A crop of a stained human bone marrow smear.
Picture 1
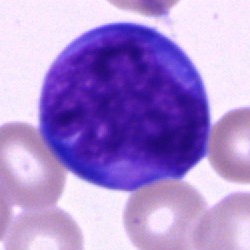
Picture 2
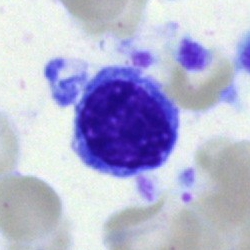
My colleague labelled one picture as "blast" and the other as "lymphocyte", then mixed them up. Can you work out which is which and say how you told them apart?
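Picture 1 shows a blast, and picture 2 shows a lymphocyte. The first difference I notice is at the edge: the blast's outline is round and smooth, with no projections coming off its surface, whereas the lymphocyte's is only roughly round, with a slightly uneven edge. In the lymphocyte, the chromatin is dense and dark purple.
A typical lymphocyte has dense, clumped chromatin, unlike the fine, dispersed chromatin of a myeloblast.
The cytoplasm, on the other hand, doesn't separate them: in each cell it forms only a thin, deep blue rim around the nucleus.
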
